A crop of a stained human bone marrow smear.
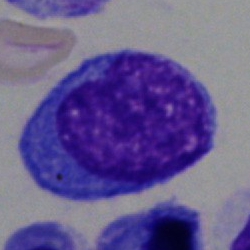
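Blast, the cell at centre. Deep blue cytoplasm forms its widest band on the lower-left side of the nucleus. The purple chromatin is stippled with many small pale spots. A single tiny dark dot lies in the cytoplasm below and to the left of the nucleus.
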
